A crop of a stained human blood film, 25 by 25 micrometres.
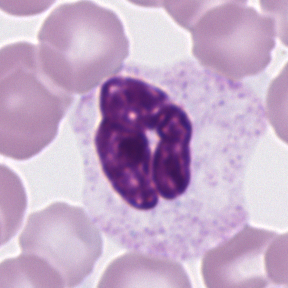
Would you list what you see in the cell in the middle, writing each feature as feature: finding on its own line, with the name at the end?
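Nucleus: lies toward the left side of the cell
Chromatin: dark purple, coarsely clumped
Cytoplasm: abundant, pale pinkish-lilac
Granules: fine, small, lilac, scattered throughout the cytoplasm
Identity: segmented neutrophil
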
